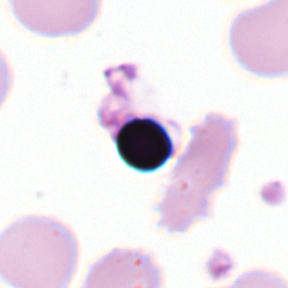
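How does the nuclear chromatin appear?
Uniformly dense and almost black.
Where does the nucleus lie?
At the lower right edge of the cell.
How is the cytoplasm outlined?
Ragged, trailing off to the upper left of the nucleus.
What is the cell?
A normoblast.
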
